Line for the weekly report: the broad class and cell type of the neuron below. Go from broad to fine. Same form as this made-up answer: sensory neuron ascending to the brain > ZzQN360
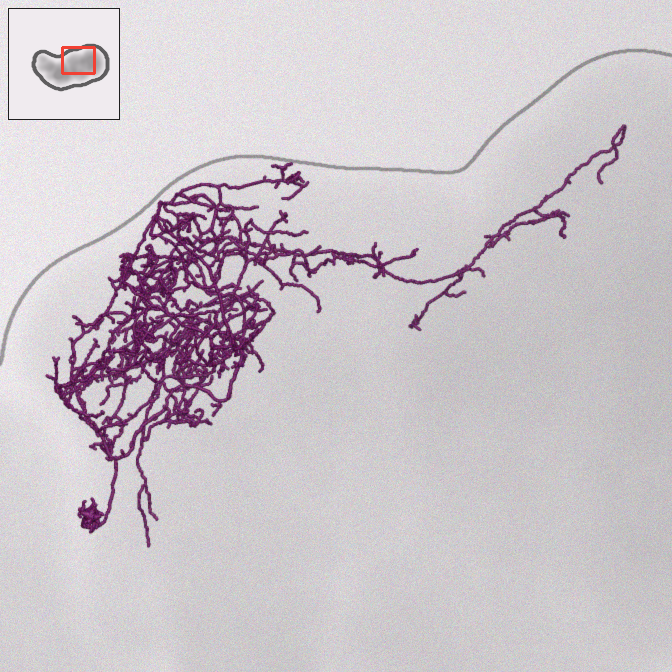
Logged: central-brain intrinsic neuron > SLP457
